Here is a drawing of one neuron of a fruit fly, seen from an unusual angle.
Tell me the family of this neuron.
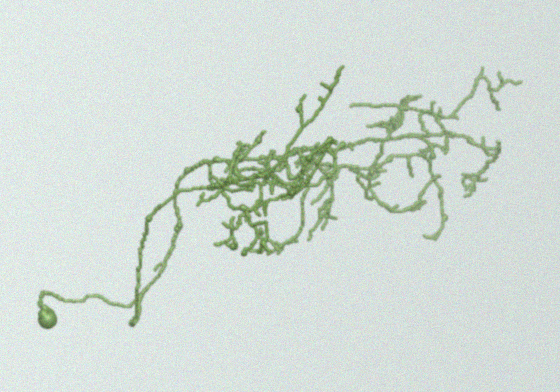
hemilineage VPNp&v1_ventral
